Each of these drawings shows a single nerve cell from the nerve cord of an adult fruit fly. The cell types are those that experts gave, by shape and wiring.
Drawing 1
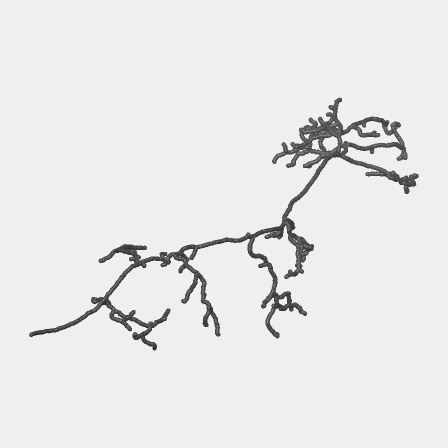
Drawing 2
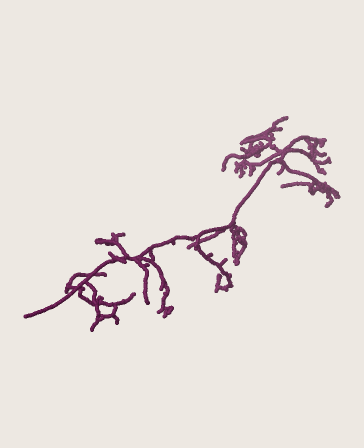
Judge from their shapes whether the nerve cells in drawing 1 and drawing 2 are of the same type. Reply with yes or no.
yes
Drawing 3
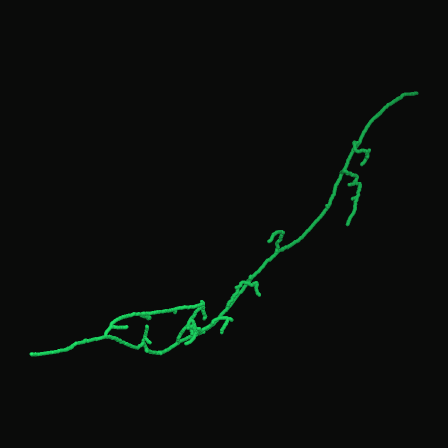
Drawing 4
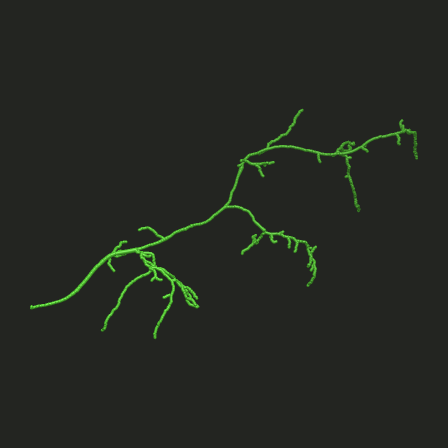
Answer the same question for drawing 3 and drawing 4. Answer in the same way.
no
